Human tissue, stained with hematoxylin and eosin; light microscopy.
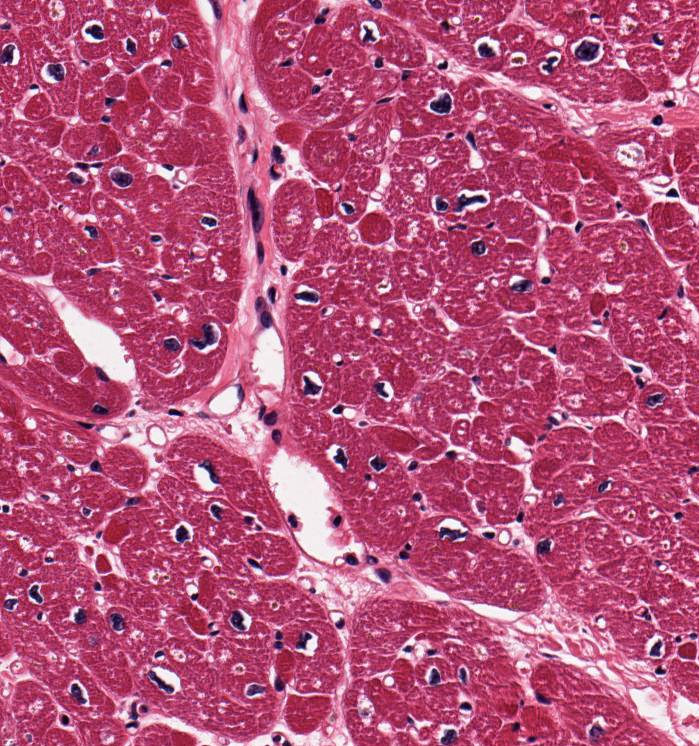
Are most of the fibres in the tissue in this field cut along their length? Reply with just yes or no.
No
